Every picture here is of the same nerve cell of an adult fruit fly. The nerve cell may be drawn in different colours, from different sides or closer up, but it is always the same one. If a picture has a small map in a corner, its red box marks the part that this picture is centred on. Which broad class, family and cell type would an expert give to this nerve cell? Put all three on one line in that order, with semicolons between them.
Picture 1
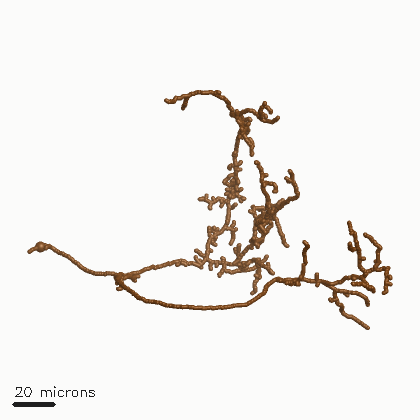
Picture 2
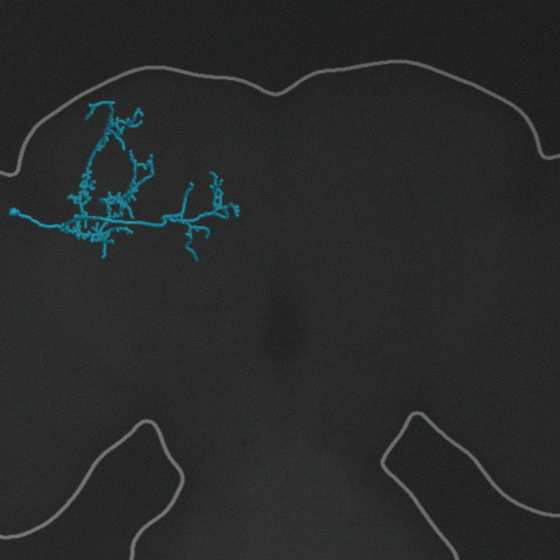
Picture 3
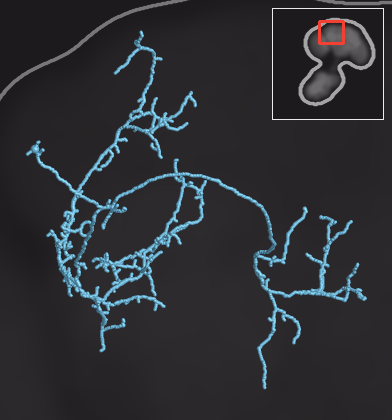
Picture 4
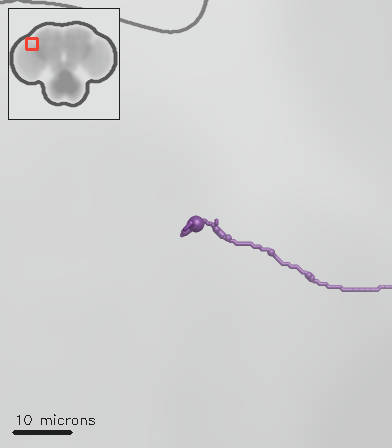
central-brain intrinsic neuron; hemilineage SLPav1_medial; PLP064_a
